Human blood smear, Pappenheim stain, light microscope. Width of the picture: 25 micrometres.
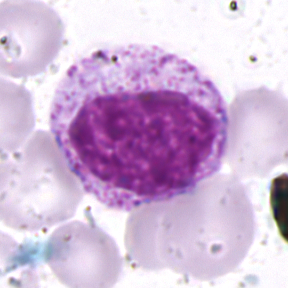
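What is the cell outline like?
Round and smooth.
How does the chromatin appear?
Finely mottled with small paler spaces, not coarse dark clumps.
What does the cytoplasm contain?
Fine reddish-purple granules scattered throughout, and no vacuoles.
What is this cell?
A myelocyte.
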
